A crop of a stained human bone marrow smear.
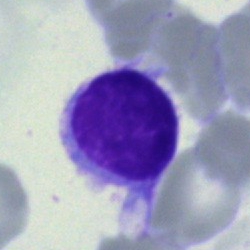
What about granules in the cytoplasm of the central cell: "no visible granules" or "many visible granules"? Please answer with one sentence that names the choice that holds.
Its cytoplasm is free of any visible granules.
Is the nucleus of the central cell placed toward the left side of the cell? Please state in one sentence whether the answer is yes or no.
No, this cell has its nucleus set toward the right.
